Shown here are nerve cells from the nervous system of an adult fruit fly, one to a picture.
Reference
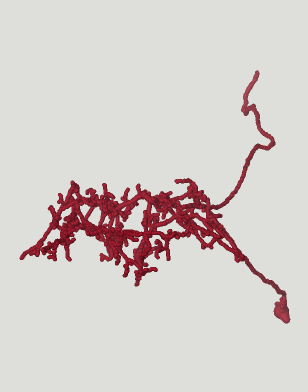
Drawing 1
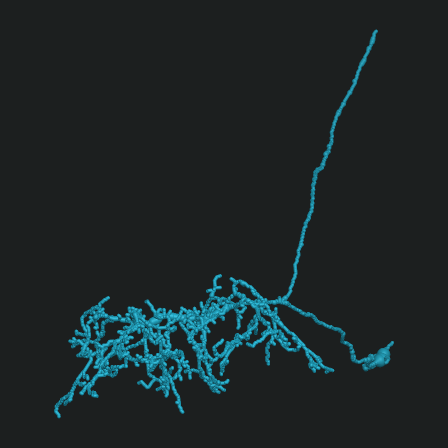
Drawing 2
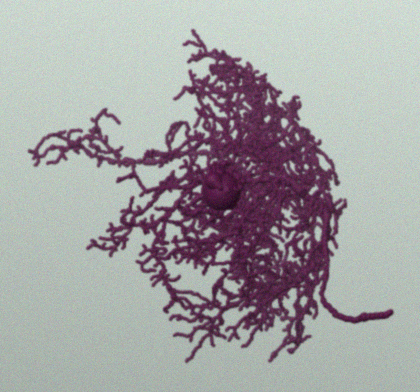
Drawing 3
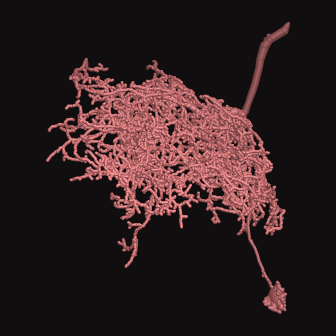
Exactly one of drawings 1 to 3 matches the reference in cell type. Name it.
Drawing 1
